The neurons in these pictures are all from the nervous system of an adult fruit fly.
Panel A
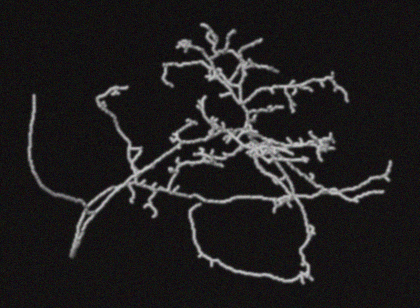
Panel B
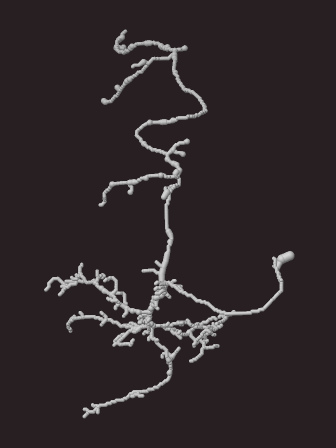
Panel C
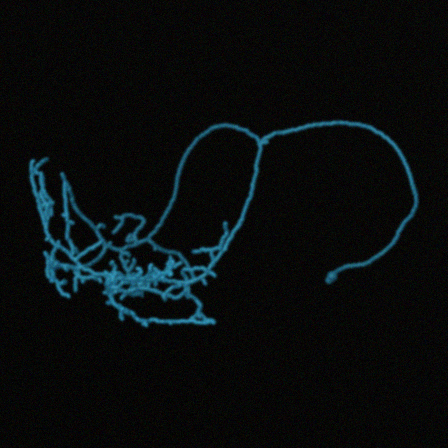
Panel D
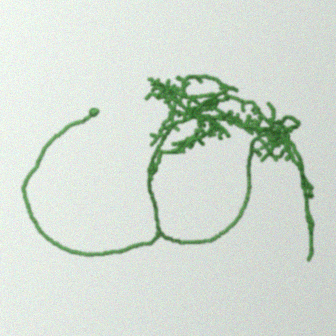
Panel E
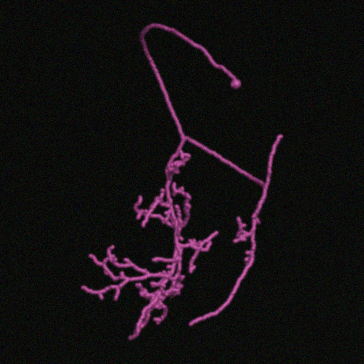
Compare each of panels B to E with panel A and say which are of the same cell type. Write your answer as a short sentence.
Panel C, panel D and panel E are of the same cell type.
